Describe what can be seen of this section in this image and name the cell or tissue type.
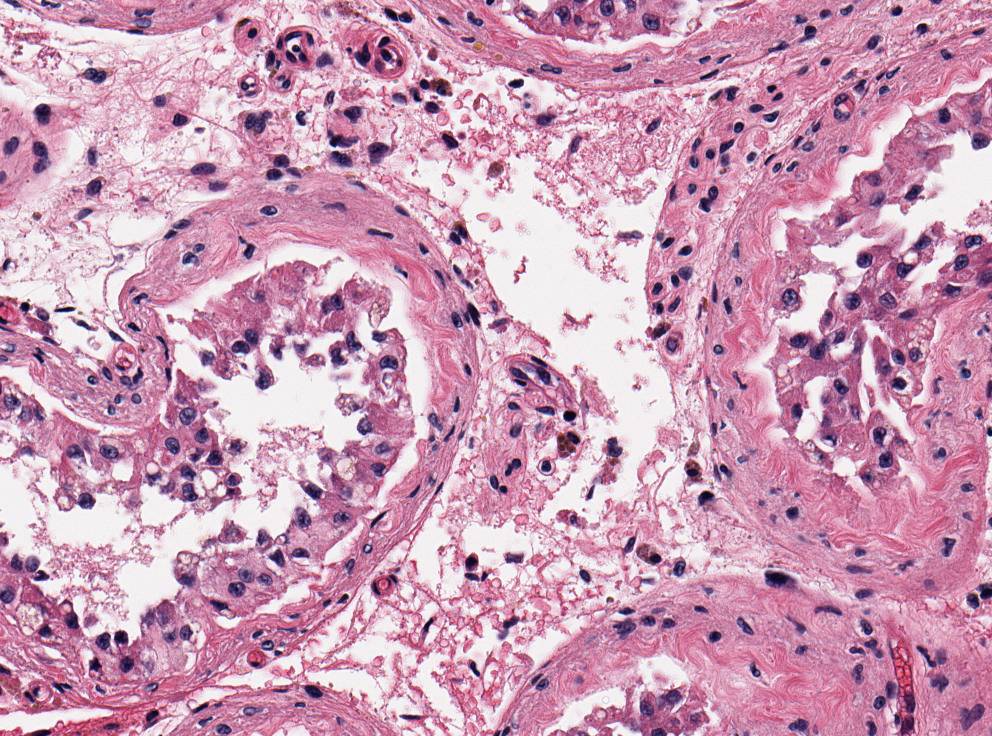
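First, each tubule has a thick pink wall of concentric wavy fibrous layers. Second, the wall's flattened, elongated dark nuclei follow its curve. Third, irregular empty centres hold projecting clumps of loose cells and debris. Fourth, pale, loose, wispy tissue lies between tubules. This is testis.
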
